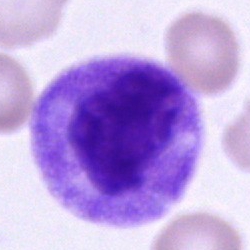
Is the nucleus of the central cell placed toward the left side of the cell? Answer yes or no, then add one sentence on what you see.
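No. The nucleus sits off-centre, leaving the widest band of cytoplasm at the lower left.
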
